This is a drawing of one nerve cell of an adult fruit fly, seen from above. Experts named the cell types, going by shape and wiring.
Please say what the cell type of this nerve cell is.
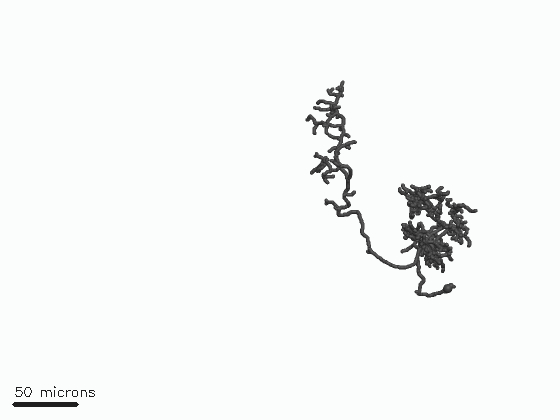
SMP256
